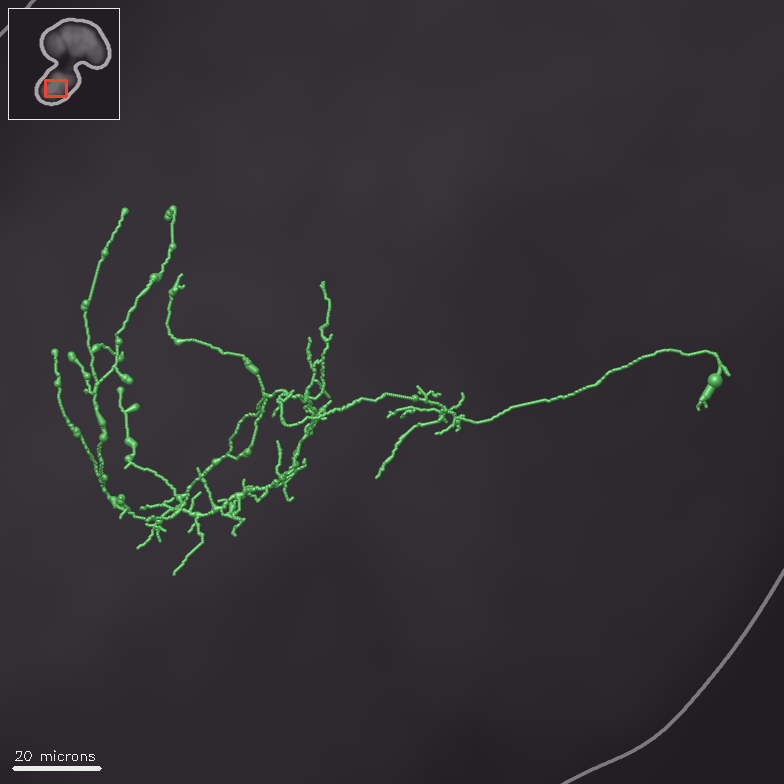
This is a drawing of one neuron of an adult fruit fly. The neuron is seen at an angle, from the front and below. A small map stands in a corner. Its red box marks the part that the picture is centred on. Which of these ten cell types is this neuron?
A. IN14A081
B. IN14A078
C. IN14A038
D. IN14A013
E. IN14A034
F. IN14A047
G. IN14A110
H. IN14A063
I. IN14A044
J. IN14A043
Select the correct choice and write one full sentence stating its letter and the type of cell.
Option F lists IN14A047, and that is the cell type of the neuron.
